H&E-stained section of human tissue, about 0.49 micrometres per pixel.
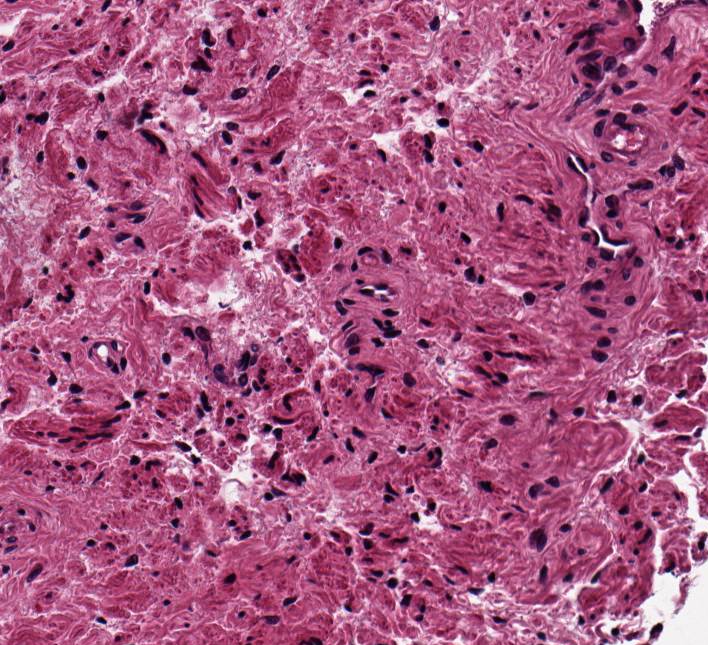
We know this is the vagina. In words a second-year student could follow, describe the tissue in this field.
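Cell shape: spindle cells, gathered into short bundles that interlace in many directions across the whole field. Epithelium and glands: none anywhere in the field. Fat cells: none present.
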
